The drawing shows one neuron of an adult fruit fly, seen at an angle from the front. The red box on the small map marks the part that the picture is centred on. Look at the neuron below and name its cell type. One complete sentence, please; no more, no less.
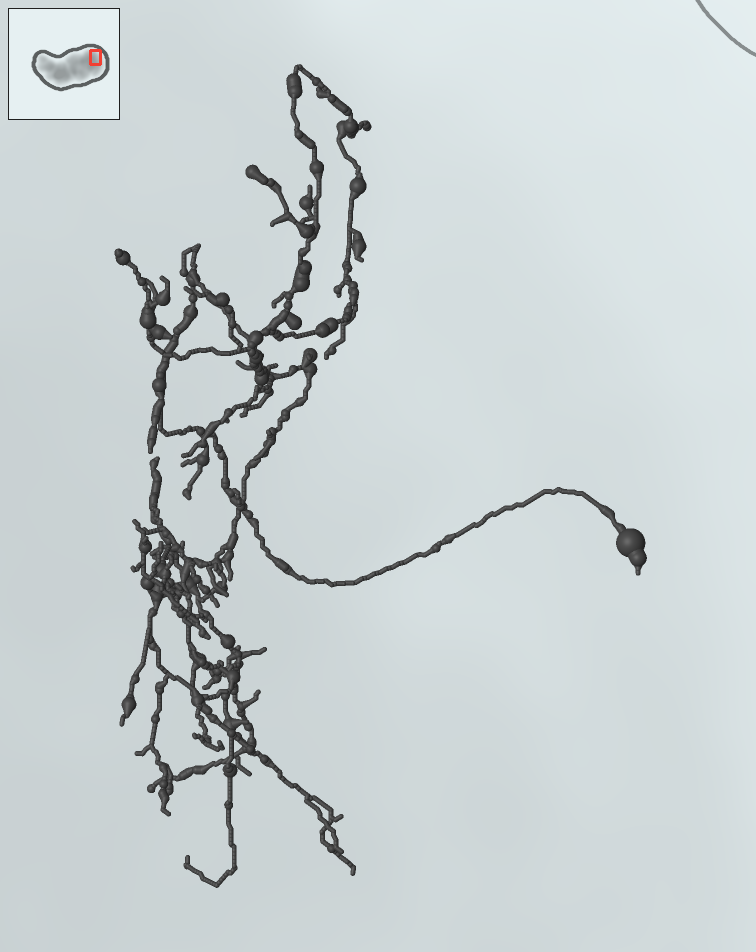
The neuron here falls under cell type CB3950b.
